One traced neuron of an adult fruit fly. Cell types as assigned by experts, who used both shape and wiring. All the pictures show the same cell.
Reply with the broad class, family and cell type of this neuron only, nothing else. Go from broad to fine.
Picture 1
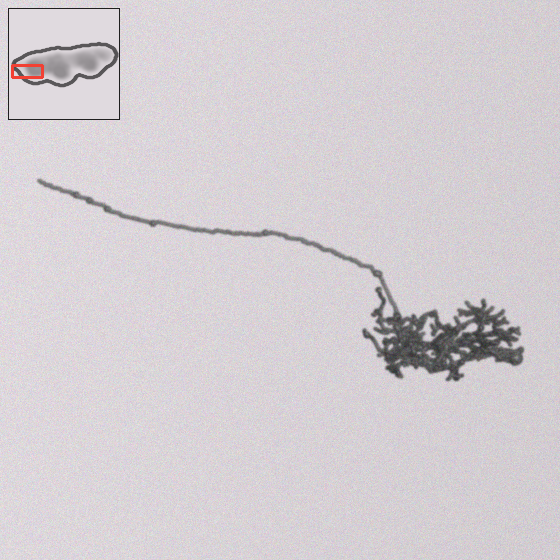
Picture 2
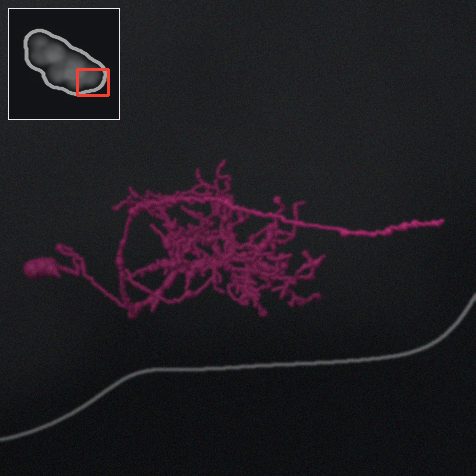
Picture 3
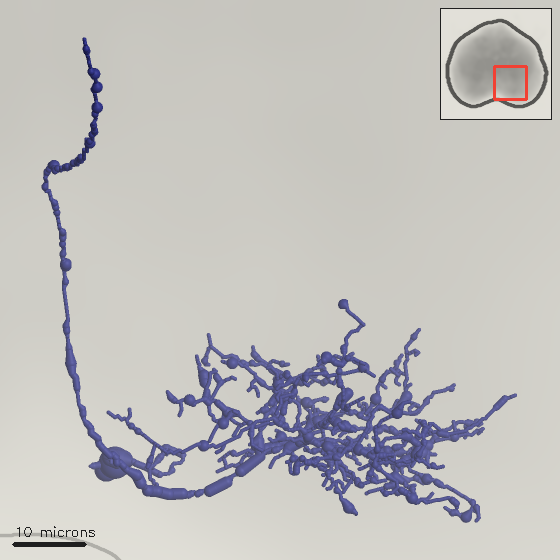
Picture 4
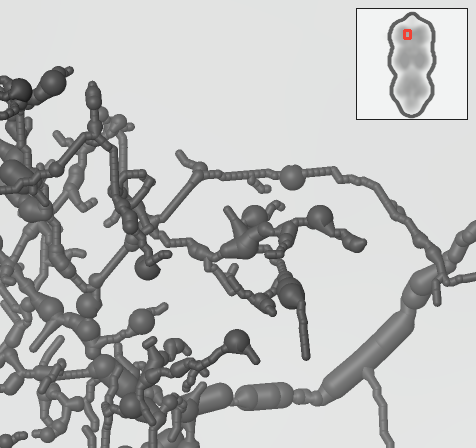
ascending neuron; hemilineage 01B; AN01B018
